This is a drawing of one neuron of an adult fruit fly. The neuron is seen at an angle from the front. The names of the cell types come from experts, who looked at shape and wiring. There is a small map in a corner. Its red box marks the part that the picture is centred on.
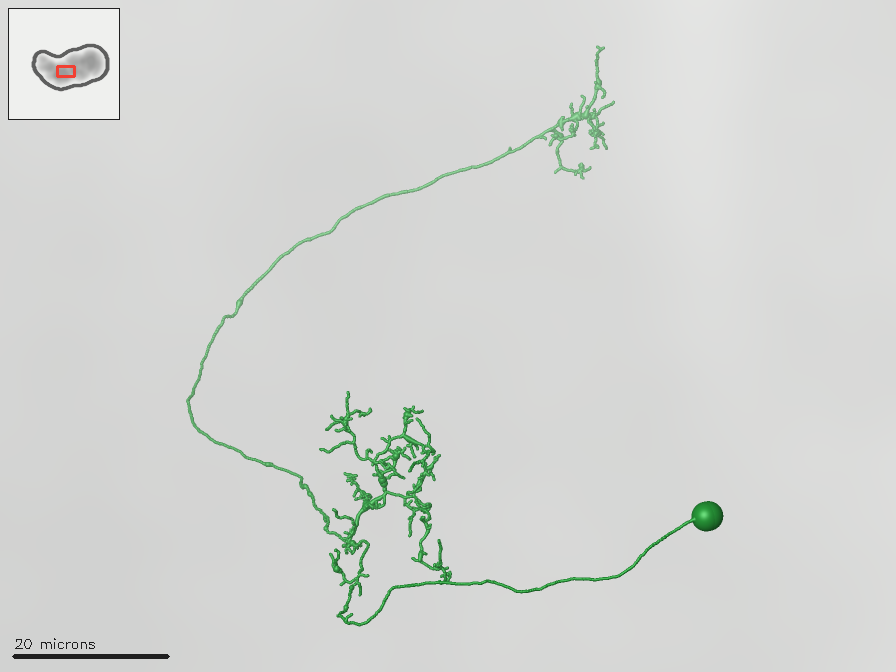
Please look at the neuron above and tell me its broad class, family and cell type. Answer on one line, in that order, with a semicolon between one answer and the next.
optic-lobe intrinsic neuron; Tm; Tm29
